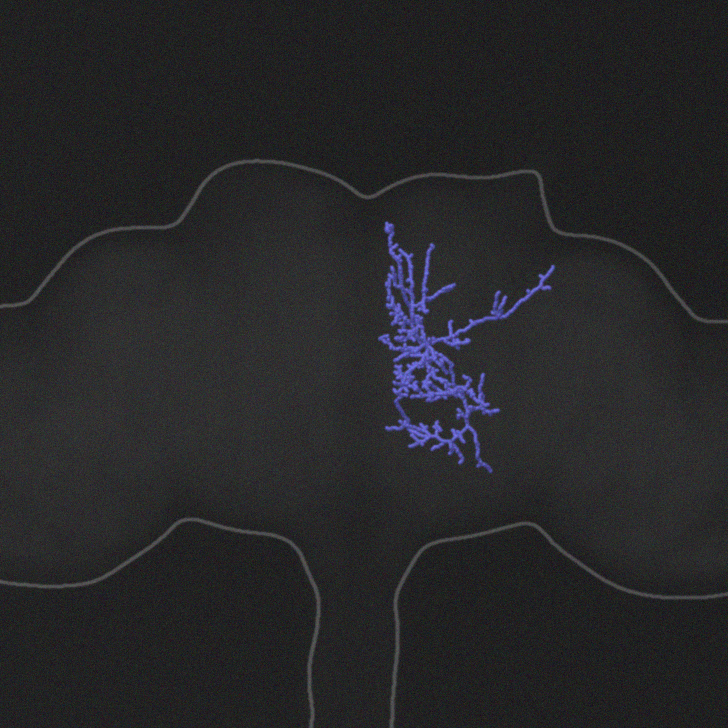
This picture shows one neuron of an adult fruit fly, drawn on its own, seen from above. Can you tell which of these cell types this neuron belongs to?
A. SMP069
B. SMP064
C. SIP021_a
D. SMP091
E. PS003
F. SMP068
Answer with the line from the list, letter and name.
A. SMP069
